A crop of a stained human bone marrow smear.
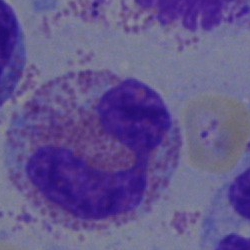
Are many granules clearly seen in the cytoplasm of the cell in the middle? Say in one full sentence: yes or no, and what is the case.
Yes, visible granules are present in great number in its cytoplasm.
